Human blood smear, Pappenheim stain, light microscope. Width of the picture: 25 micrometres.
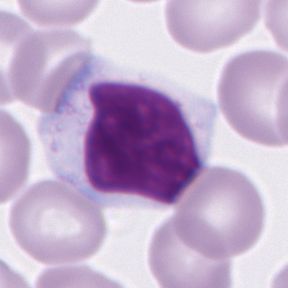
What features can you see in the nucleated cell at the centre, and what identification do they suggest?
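Look first at the outline of the central cell: irregular and somewhat angular, not round. Now follow the nucleus to its upper left edge, where there is a shallow notch. It shows no distinct nucleolus. A few fine reddish-purple granules lie scattered in the cytoplasm, mostly on the left. This is a large granular lymphocyte.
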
